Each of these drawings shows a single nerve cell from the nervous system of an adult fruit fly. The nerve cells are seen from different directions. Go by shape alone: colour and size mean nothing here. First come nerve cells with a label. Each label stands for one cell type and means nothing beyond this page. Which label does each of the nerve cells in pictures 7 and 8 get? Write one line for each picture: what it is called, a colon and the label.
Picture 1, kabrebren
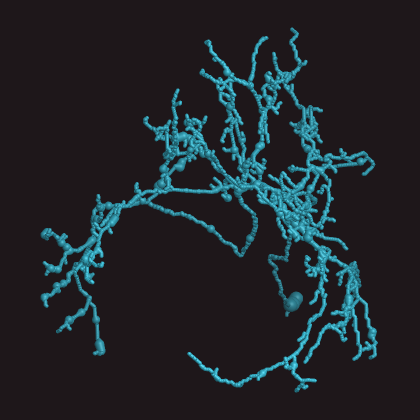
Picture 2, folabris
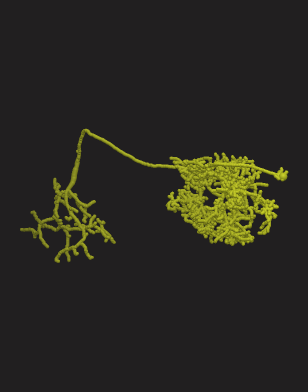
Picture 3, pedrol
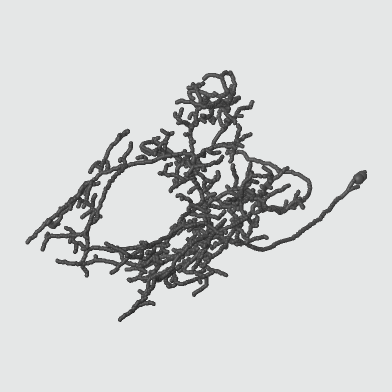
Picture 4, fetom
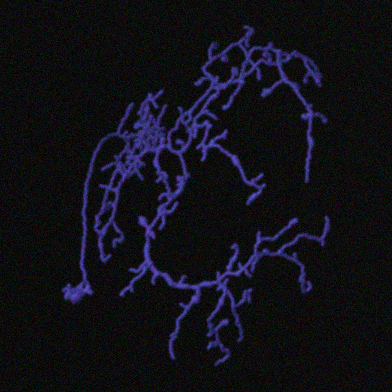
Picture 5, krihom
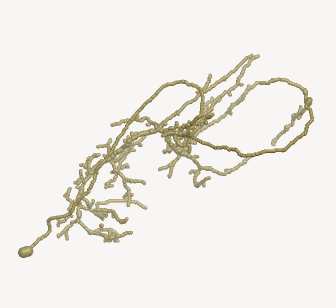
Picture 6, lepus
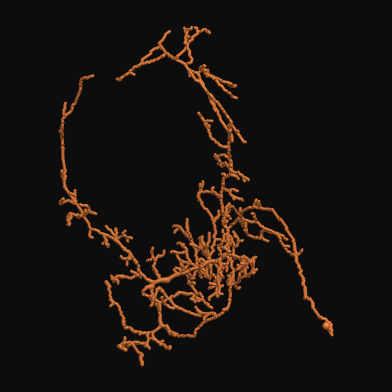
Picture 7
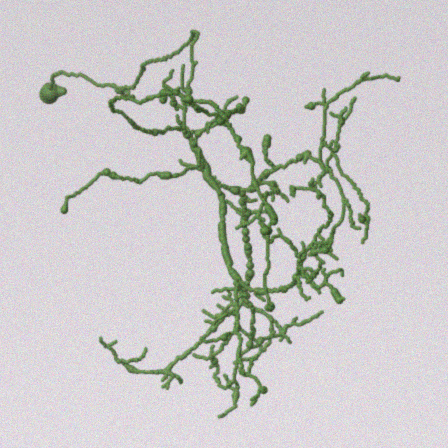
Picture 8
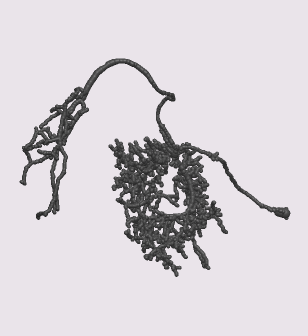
7: krihom
8: folabris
